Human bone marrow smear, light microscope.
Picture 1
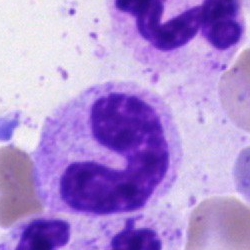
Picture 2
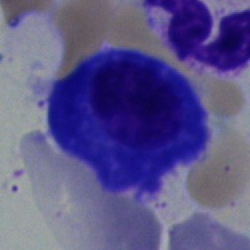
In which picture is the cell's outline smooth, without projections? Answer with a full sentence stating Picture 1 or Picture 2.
There is a cell with a smooth edge, free of projections, in Picture 1.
